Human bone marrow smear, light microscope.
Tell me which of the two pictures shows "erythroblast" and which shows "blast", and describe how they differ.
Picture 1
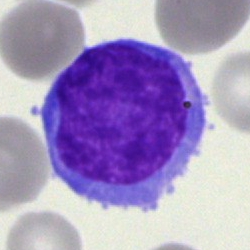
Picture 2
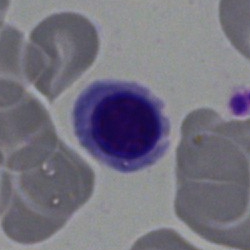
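Picture 1 is the blast, and picture 2 is the erythroblast. In the blast, the nucleus fills most of the cell and leaves only a rim of cytoplasm, widest below the nucleus, whereas the erythroblast's rim of blue-violet cytoplasm is wider on the left than on the right. The chromatin differs too: purple and mottled with lighter and darker patches in the blast, dense and dark purple in the erythroblast. Look also at the edges: small bleb-like projections stud the blast's surface, mostly along its lower and right sides, while the erythroblast is roughly round with just a slightly uneven margin on its right.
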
